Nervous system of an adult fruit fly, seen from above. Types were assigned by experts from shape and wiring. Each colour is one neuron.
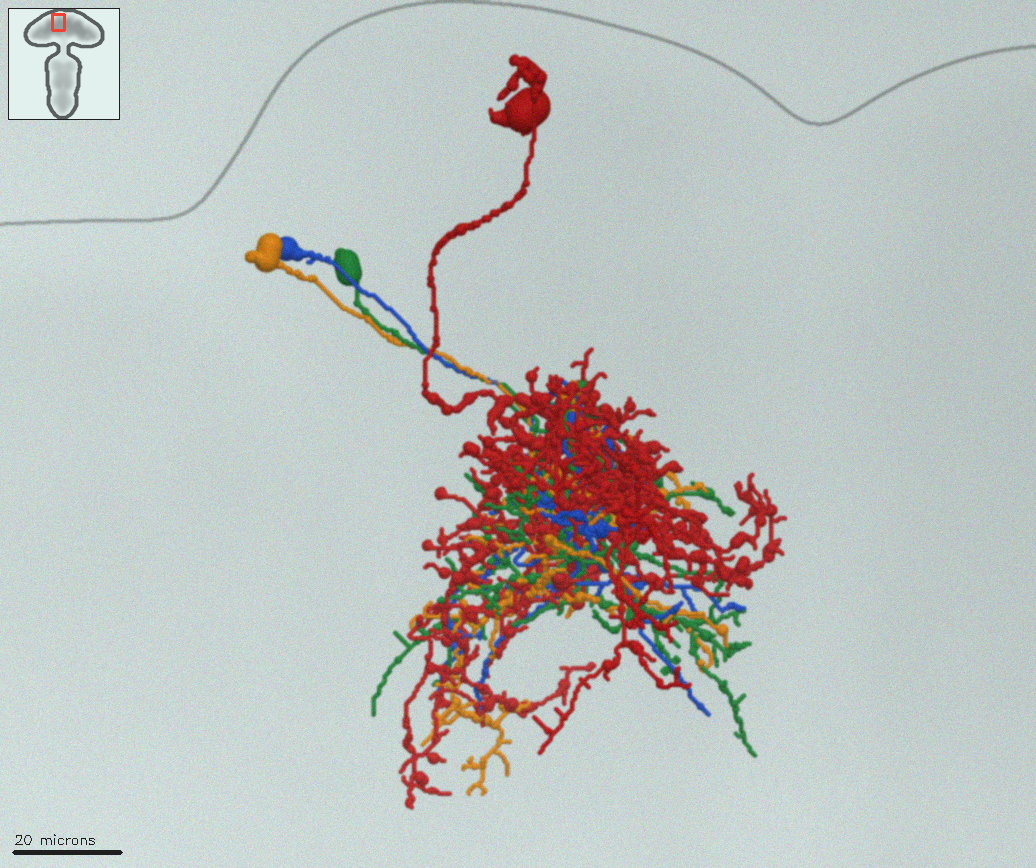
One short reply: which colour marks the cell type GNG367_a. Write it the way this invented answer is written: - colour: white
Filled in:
- colour: orange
